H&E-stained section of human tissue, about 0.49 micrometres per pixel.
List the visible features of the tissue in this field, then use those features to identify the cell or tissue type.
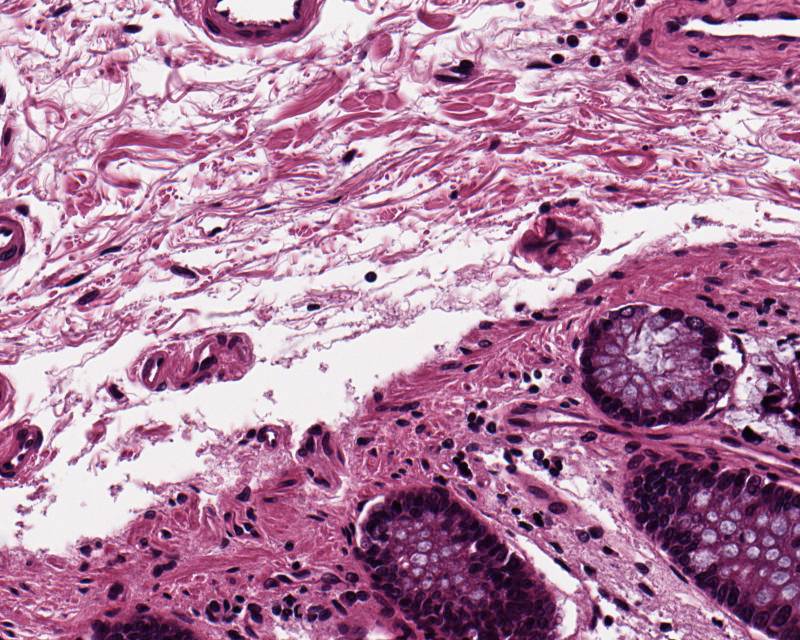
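Layout first: glandular, densely cellular tissue lower right; loose fibrous tissue above. The glands, cut across, form round profiles with dark nuclei lined up at the outer edge and many goblet cells holding pale, clear mucin vacuoles. Just above them, a thin pink smooth muscle band with elongated nuclei runs diagonally, lower left to upper right. Transverse colon.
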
